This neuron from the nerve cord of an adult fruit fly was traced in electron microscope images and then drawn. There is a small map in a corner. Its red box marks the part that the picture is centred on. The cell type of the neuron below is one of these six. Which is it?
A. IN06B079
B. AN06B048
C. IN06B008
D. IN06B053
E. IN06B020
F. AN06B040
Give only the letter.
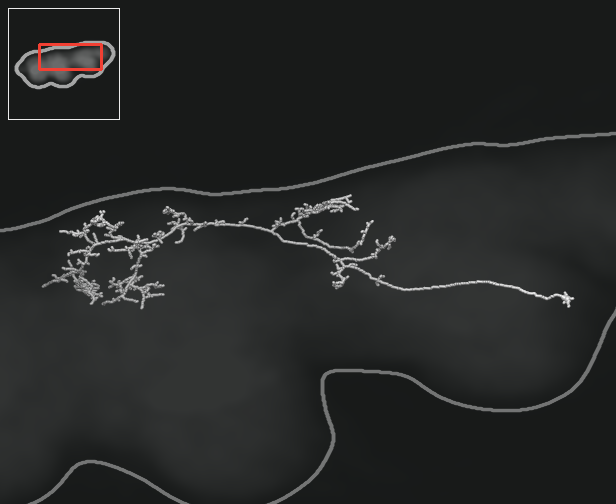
D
